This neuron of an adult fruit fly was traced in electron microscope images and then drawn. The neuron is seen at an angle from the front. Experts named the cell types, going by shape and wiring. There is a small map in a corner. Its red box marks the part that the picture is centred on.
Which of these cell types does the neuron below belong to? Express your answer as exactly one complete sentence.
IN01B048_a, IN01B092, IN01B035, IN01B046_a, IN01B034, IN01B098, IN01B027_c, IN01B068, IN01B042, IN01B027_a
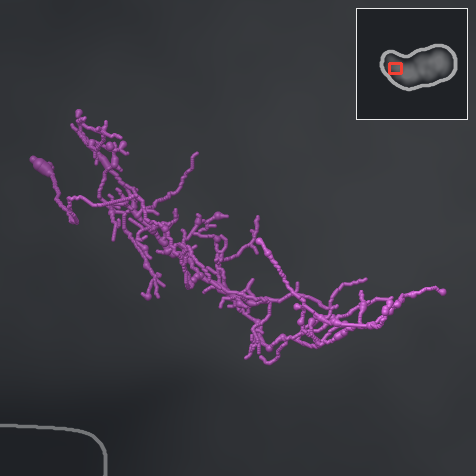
The type of this neuron is the cell type IN01B042.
